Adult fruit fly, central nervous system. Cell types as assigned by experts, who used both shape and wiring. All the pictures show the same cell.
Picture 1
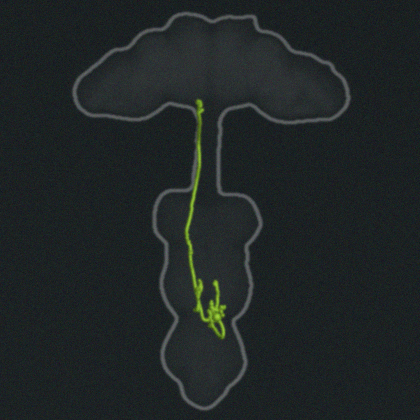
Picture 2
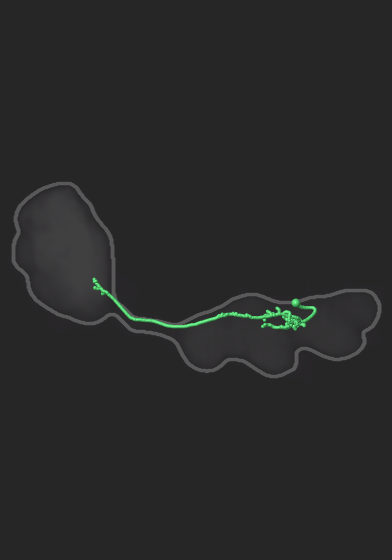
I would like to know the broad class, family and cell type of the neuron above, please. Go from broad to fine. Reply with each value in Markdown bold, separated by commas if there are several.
**ascending neuron**, **hemilineage 19B**, **AN19B099**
